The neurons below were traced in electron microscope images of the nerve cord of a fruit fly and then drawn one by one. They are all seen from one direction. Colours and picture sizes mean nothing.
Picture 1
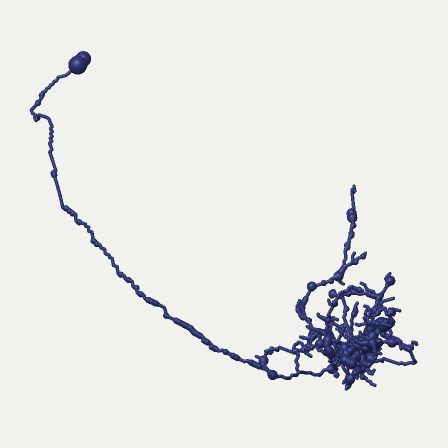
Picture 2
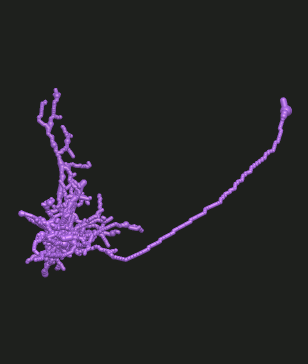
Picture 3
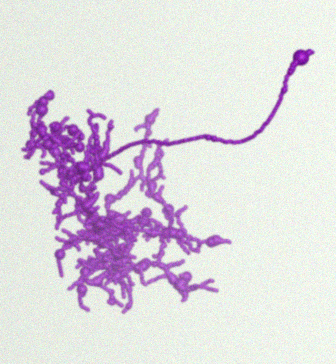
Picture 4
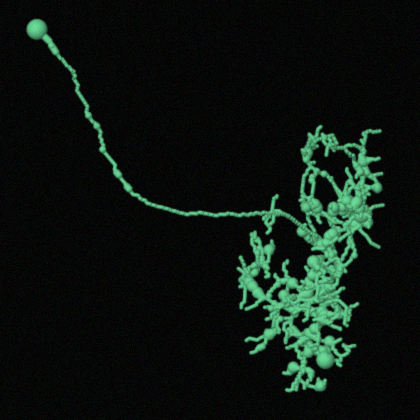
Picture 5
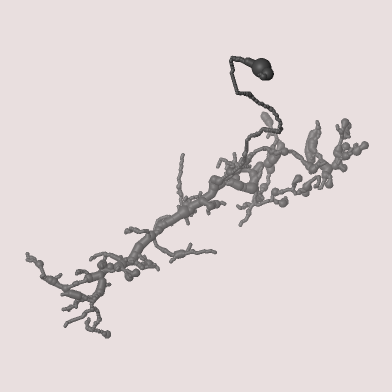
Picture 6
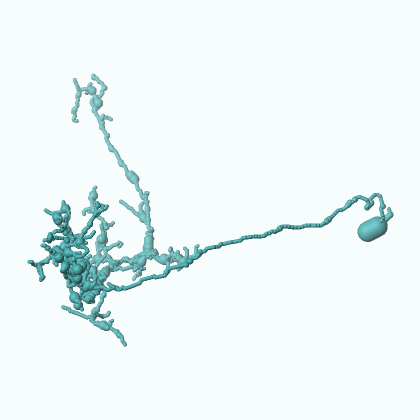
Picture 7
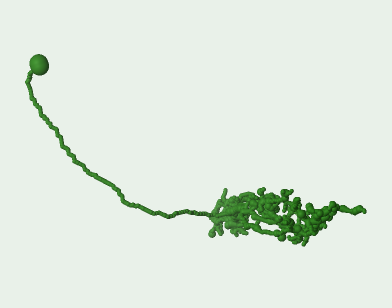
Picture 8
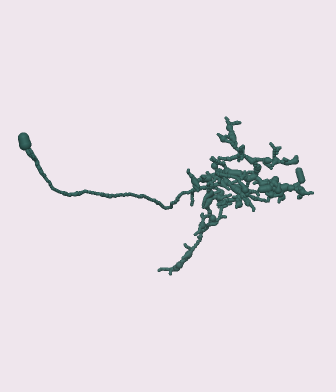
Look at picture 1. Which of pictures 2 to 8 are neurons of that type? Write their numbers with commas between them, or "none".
2, 3, 4, 6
